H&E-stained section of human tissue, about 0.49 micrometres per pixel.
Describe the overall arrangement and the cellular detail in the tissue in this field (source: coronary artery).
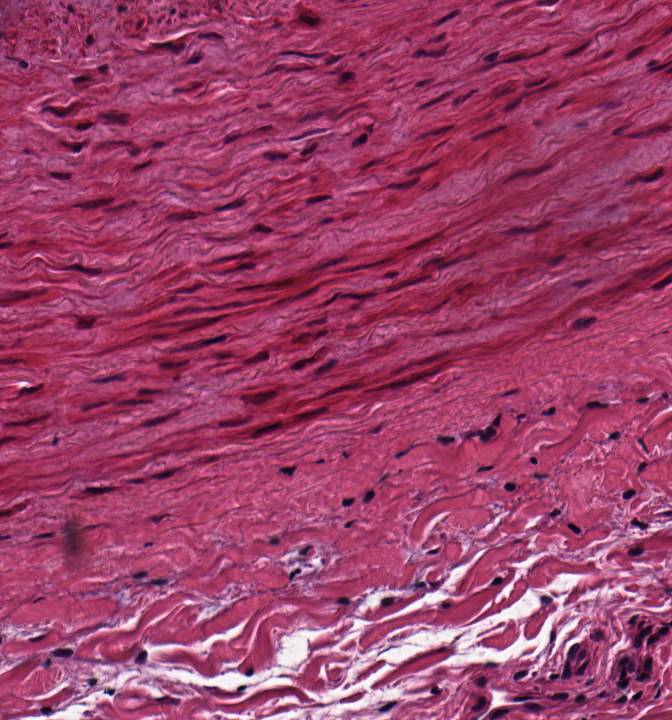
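Two bands. Upper: densely packed, deeper red fibres, wavy, not straight; nuclei elongated, parallel to fibres. Lower: coarser, paler pink bundles. Bottom right corner: small cluster of crowded dark nuclei.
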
